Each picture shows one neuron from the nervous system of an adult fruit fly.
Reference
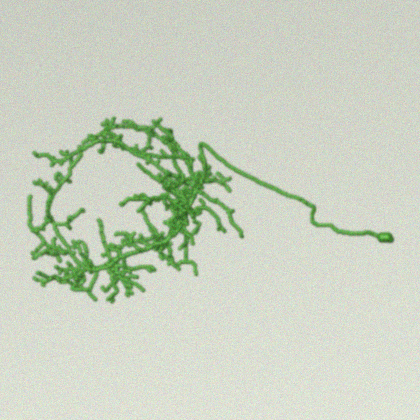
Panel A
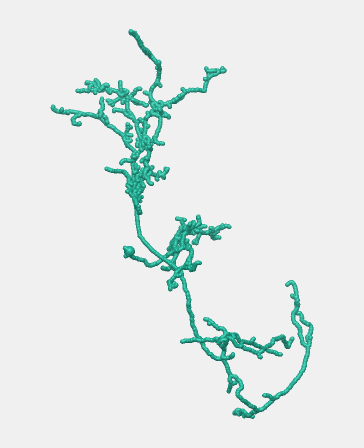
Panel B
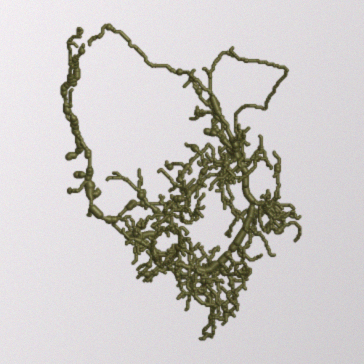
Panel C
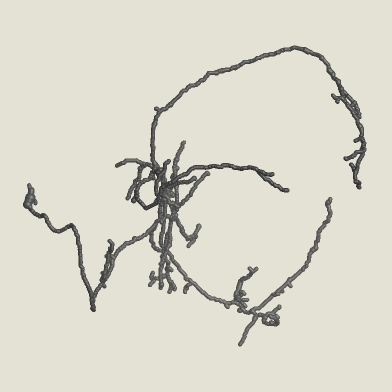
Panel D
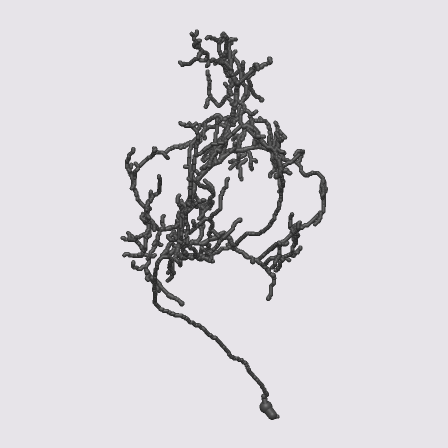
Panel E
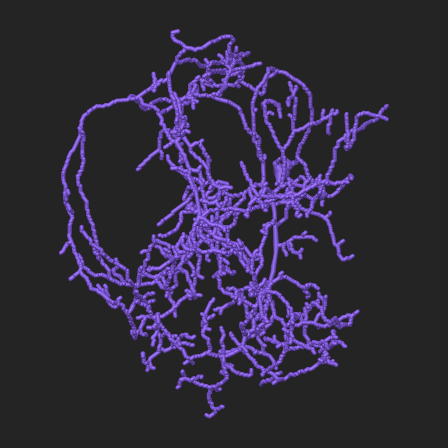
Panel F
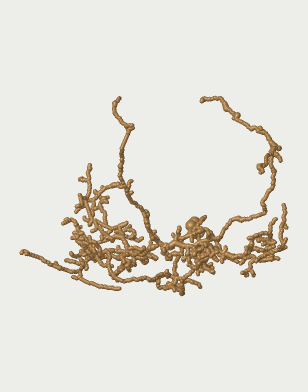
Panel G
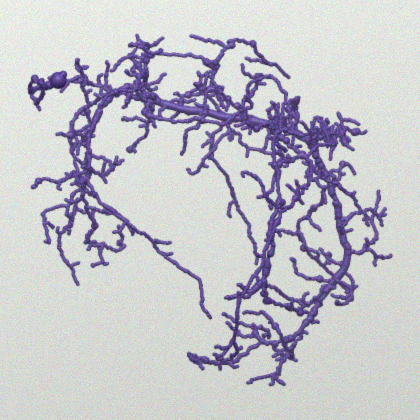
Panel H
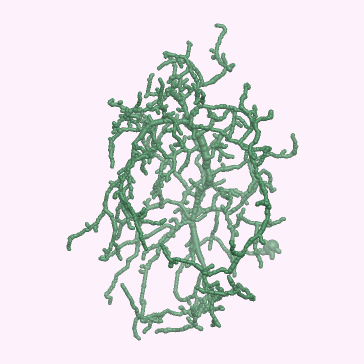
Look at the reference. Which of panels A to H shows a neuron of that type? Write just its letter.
D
